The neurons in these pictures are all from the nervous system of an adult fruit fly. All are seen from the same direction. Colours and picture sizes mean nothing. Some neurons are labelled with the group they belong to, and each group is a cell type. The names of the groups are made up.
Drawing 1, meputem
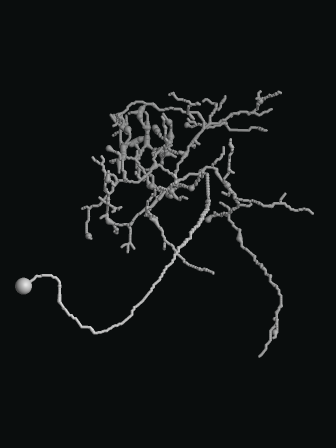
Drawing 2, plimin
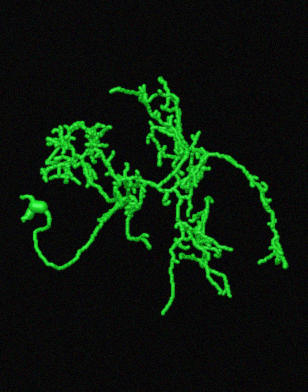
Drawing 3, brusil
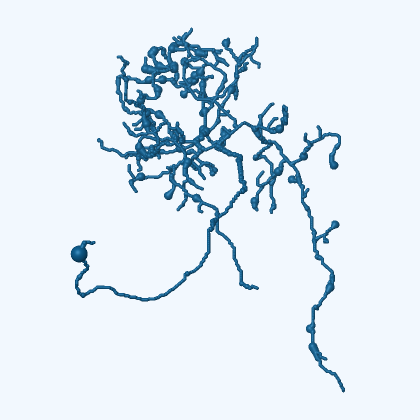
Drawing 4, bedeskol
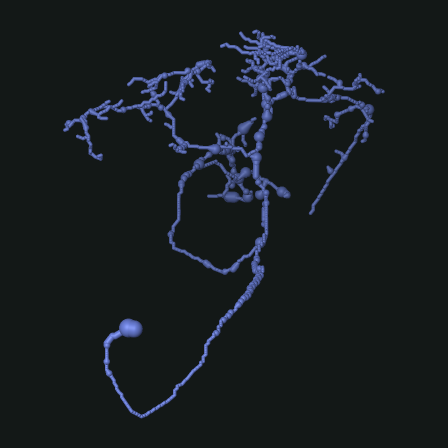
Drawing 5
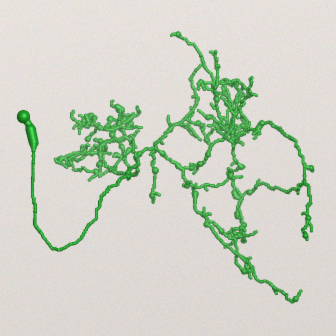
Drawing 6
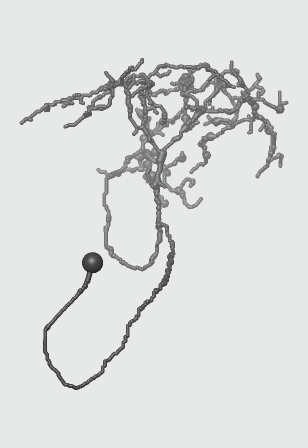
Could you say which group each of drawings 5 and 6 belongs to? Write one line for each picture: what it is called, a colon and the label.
5: plimin
6: bedeskol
